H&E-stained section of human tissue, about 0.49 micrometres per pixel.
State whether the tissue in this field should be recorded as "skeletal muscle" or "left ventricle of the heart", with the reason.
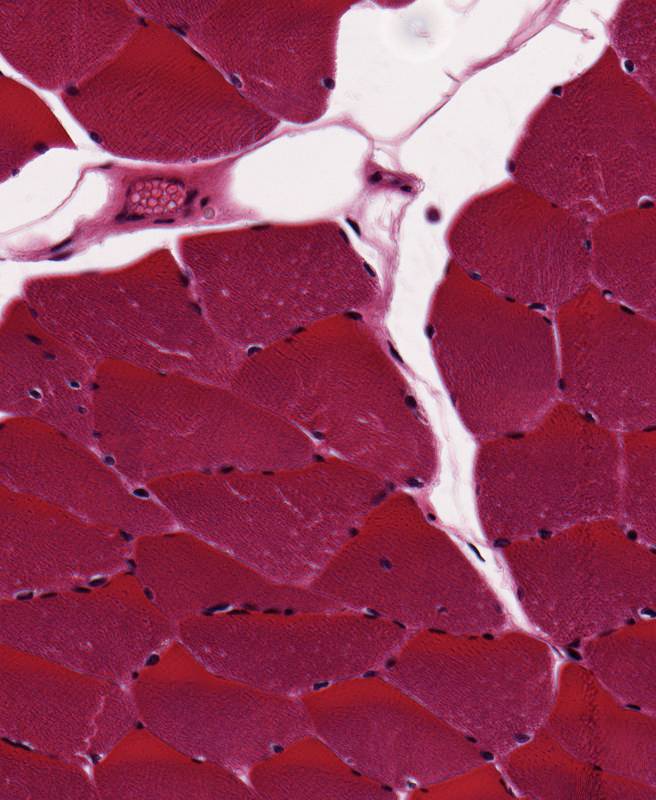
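It's skeletal muscle. See how the fibre nuclei are small, dark and flattened, lying at the fibre edges.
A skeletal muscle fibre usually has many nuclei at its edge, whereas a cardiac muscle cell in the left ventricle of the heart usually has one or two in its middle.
Neighbouring fibres in a group are parted by just a thin line of connective tissue.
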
